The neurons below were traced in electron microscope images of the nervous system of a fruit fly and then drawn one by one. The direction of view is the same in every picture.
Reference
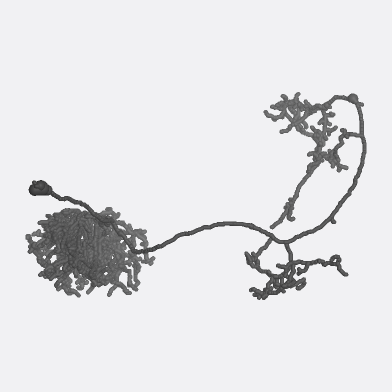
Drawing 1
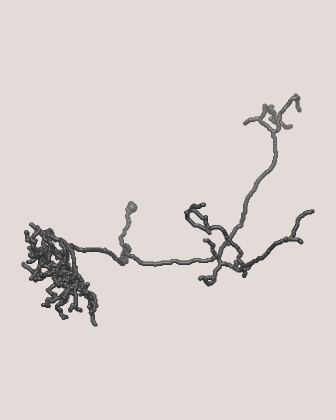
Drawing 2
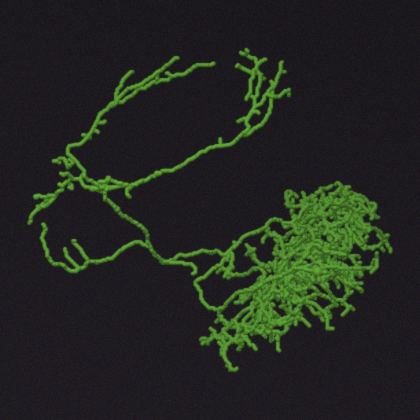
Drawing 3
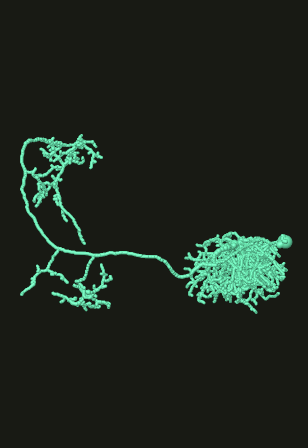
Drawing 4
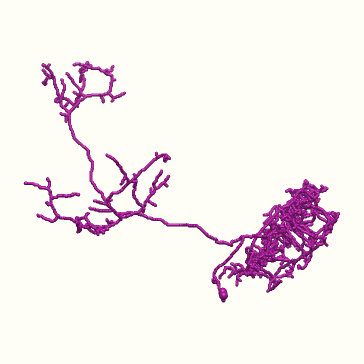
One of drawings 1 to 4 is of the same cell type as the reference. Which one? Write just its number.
3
